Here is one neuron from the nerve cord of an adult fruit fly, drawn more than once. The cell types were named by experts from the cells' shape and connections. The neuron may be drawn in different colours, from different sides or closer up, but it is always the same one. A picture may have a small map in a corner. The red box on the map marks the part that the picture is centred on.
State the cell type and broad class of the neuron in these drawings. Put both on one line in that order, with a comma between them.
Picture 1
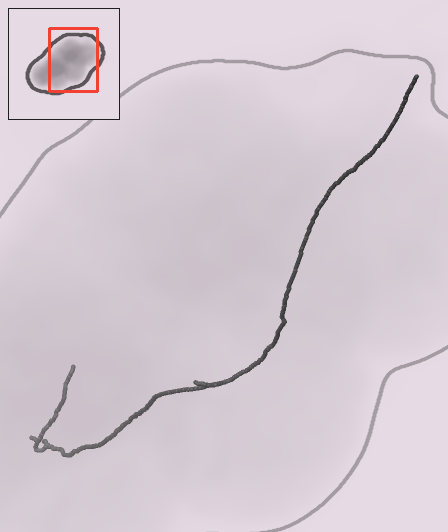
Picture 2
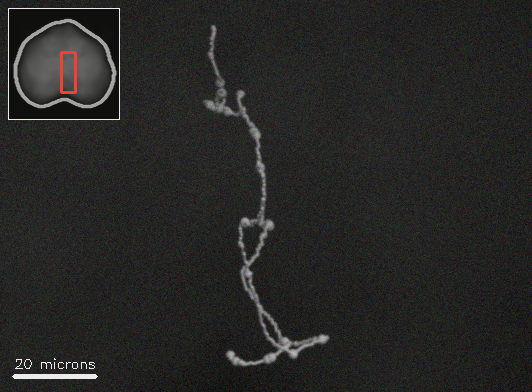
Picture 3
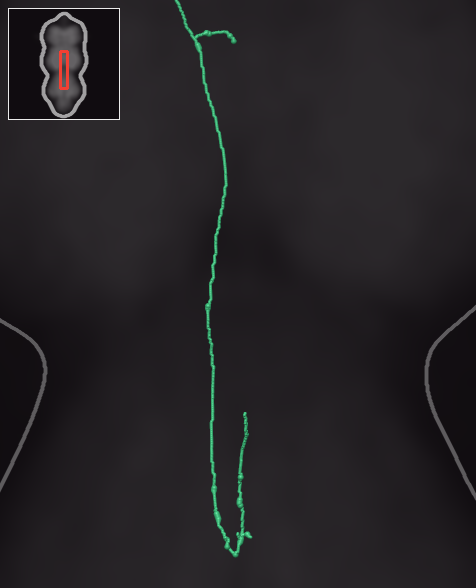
LN-DN2, sensory neuron descending to the nerve cord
